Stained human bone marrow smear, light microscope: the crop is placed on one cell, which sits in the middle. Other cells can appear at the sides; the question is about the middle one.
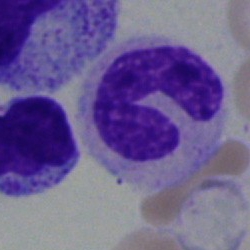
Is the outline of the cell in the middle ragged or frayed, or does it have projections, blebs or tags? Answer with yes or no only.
No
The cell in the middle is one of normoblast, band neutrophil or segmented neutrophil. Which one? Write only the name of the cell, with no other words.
band neutrophil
